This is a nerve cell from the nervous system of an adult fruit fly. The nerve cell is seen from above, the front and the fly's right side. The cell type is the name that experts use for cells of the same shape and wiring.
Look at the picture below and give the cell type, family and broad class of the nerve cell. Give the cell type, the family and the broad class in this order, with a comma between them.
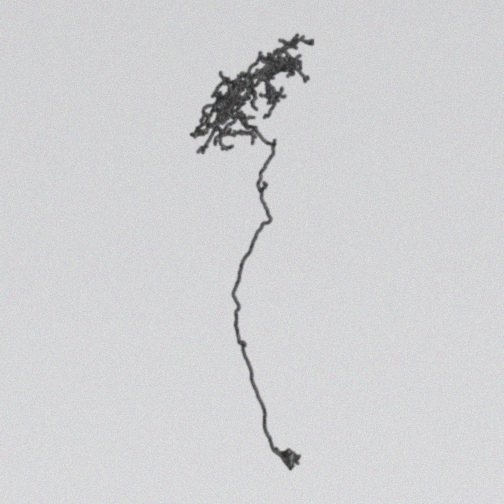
Li22, Li, optic-lobe intrinsic neuron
